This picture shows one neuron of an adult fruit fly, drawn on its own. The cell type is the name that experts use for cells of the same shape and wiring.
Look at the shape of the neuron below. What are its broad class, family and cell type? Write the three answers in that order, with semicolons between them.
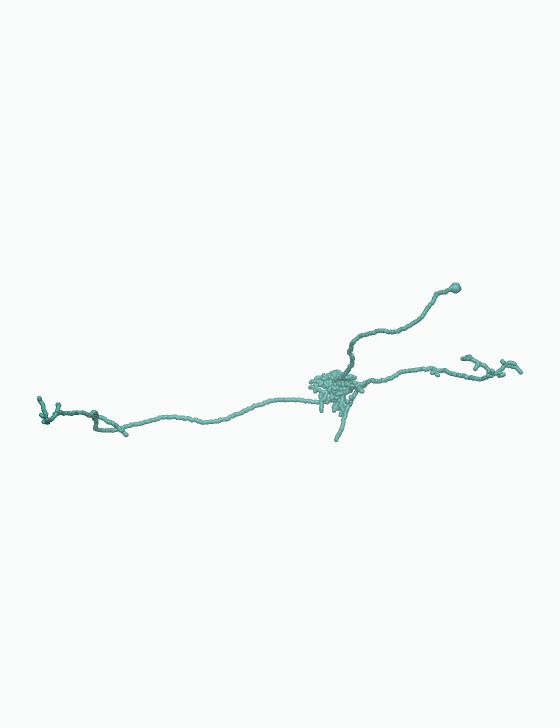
central-brain intrinsic neuron; hemilineage DL1_dorsal; MBON17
